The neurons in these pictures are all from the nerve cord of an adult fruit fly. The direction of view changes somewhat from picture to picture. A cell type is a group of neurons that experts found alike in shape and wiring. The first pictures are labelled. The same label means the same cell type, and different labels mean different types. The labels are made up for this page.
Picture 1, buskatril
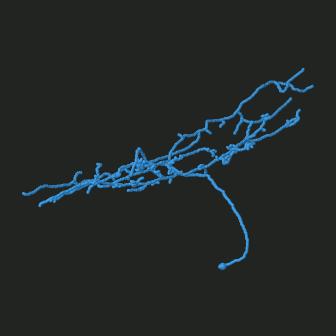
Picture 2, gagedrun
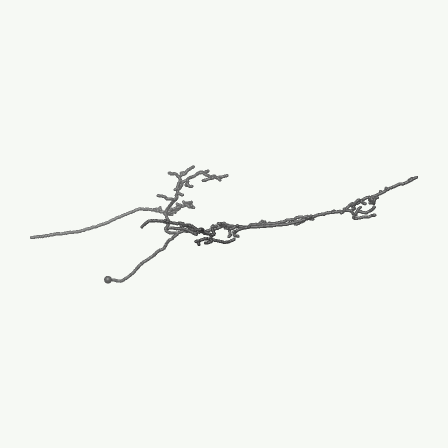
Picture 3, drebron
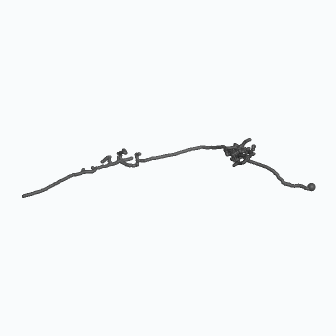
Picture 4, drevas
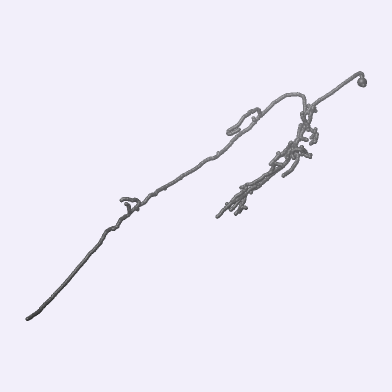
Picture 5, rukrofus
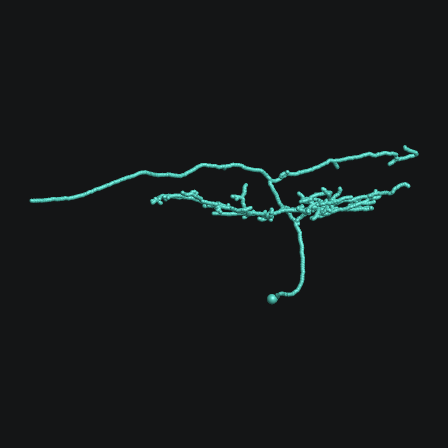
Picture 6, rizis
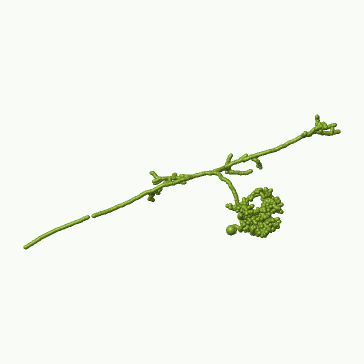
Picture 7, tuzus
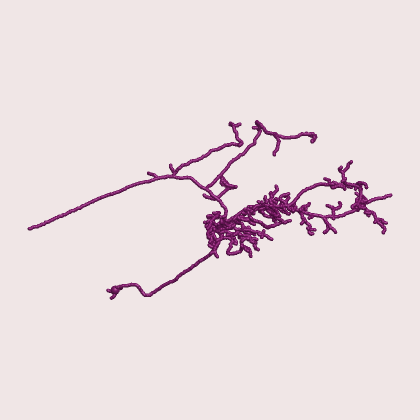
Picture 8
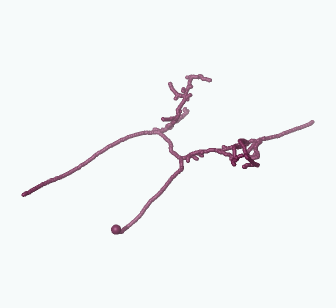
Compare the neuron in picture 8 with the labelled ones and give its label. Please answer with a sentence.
It belongs to gagedrun.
